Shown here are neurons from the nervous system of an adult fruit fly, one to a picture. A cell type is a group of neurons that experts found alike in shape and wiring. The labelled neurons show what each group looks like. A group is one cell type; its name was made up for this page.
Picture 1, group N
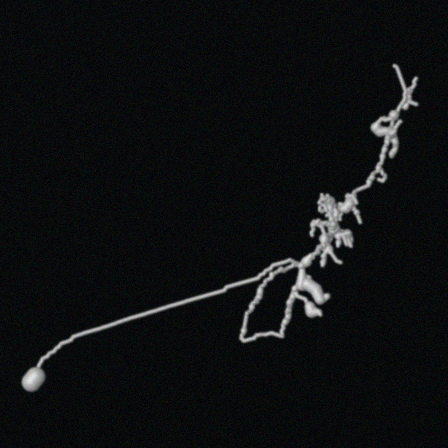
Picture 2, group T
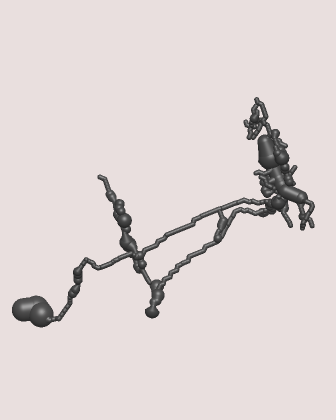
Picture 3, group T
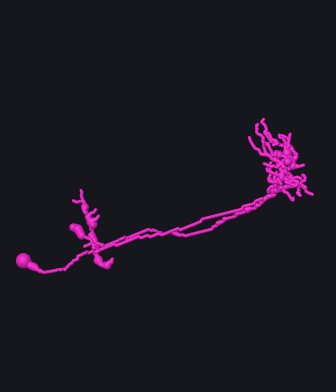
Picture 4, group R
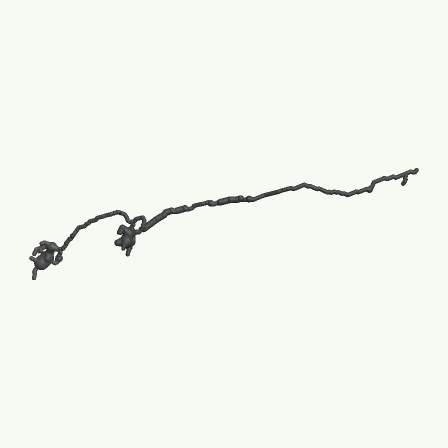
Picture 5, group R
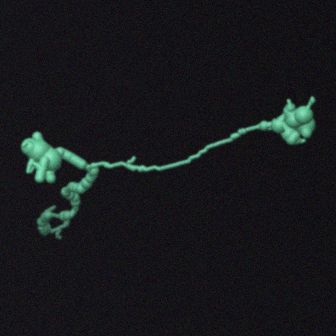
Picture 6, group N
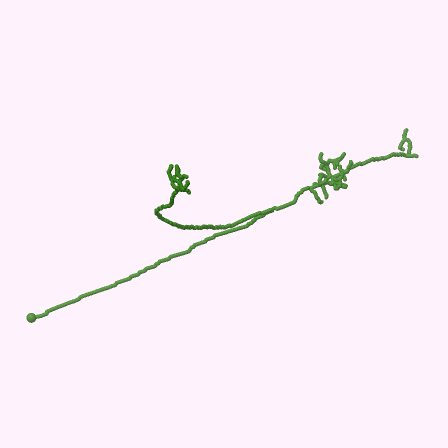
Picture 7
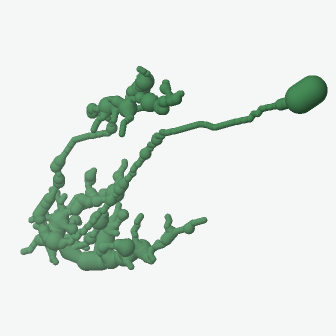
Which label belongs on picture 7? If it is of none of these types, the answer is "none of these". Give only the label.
none of these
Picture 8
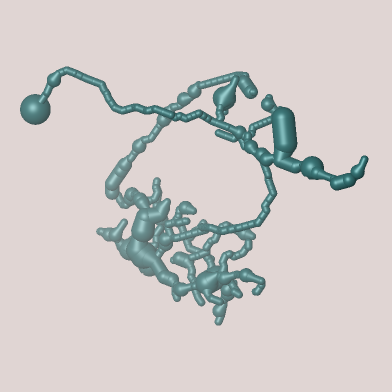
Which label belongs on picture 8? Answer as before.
none of these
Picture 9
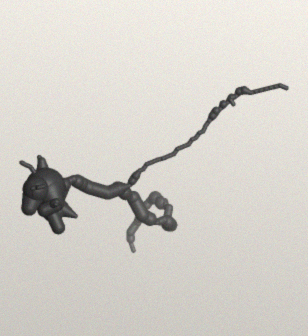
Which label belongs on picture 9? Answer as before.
group R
